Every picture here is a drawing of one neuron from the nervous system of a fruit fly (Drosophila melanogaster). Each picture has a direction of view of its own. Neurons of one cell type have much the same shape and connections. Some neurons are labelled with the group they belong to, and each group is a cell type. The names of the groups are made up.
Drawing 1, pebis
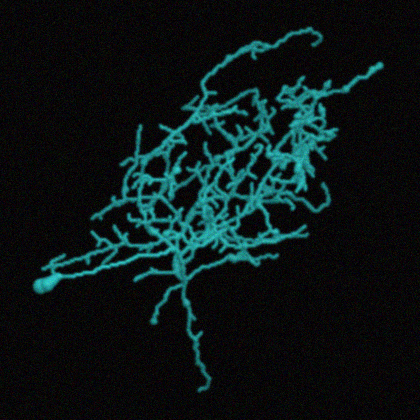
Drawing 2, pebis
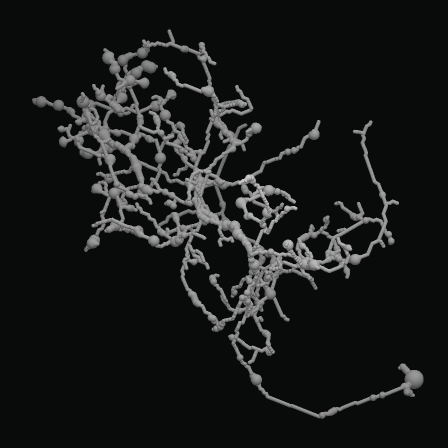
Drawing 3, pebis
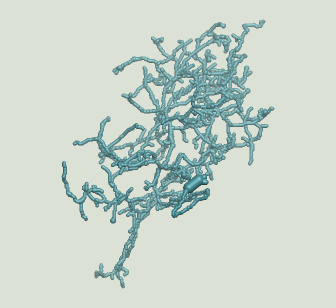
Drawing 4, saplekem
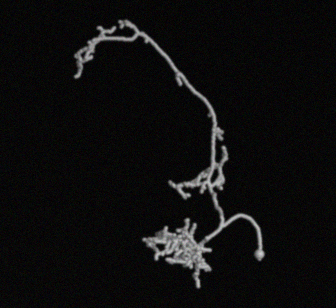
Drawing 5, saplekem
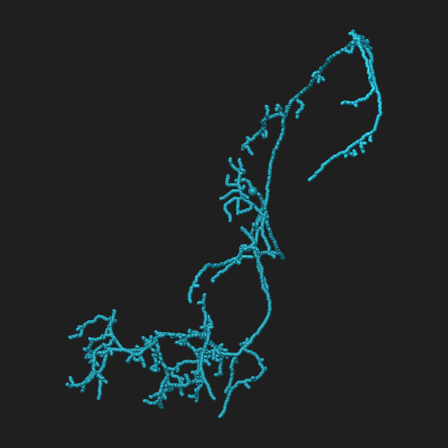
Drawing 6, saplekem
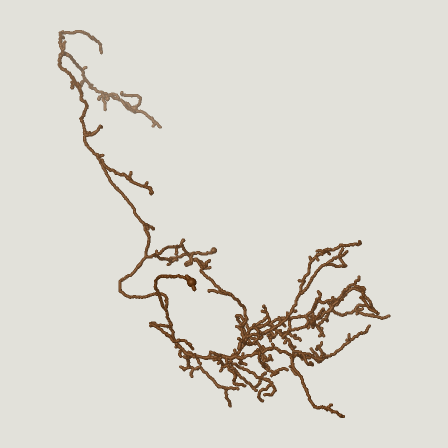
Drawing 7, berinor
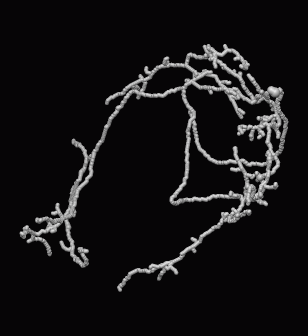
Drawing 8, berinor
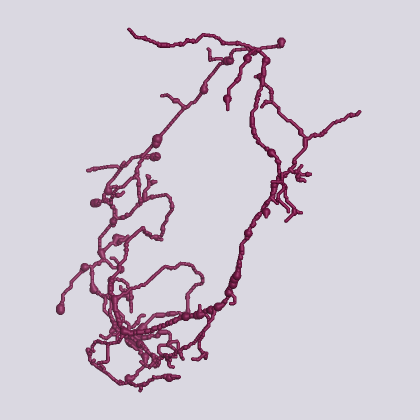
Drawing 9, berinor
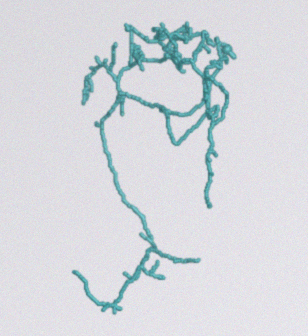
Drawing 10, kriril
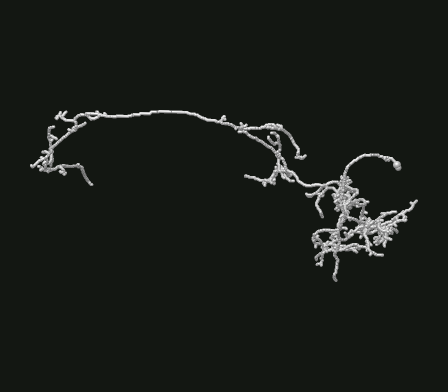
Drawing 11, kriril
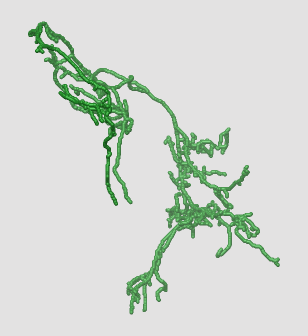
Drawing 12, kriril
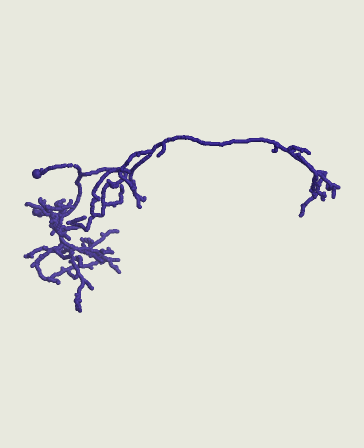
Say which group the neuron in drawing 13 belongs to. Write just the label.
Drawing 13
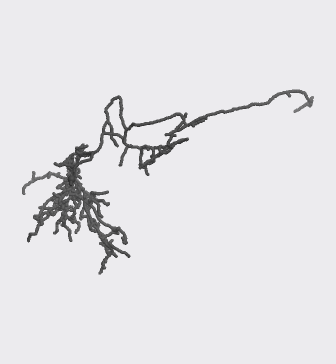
saplekem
